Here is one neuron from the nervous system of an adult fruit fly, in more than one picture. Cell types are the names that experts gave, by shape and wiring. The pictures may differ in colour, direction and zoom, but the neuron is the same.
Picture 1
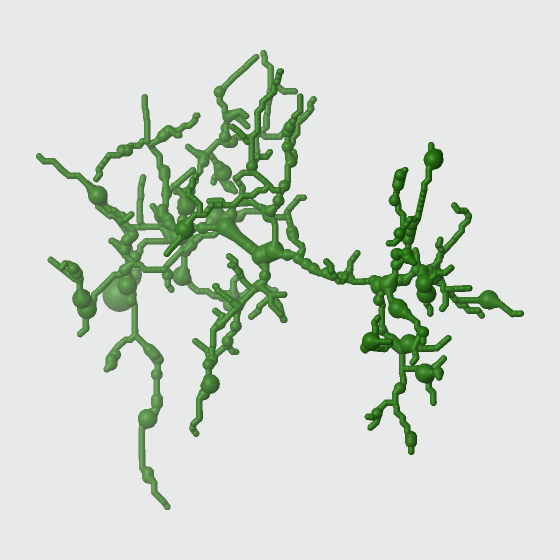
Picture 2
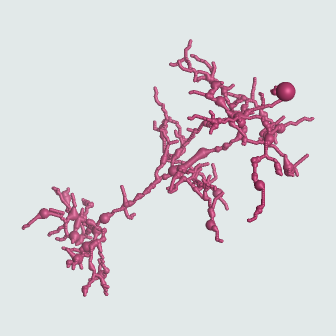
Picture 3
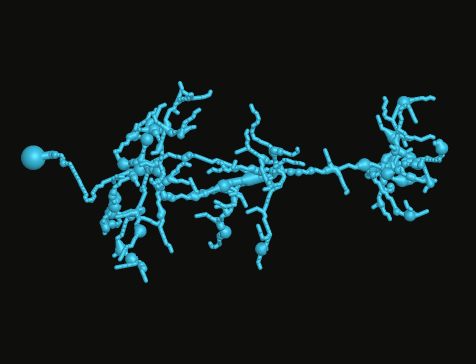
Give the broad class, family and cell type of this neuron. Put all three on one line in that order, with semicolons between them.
optic-lobe intrinsic neuron; Mi; Mi14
